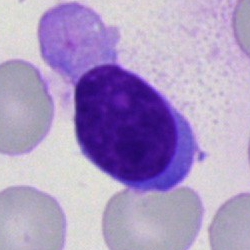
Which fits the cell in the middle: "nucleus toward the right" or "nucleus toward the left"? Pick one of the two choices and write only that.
Nucleus toward the left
